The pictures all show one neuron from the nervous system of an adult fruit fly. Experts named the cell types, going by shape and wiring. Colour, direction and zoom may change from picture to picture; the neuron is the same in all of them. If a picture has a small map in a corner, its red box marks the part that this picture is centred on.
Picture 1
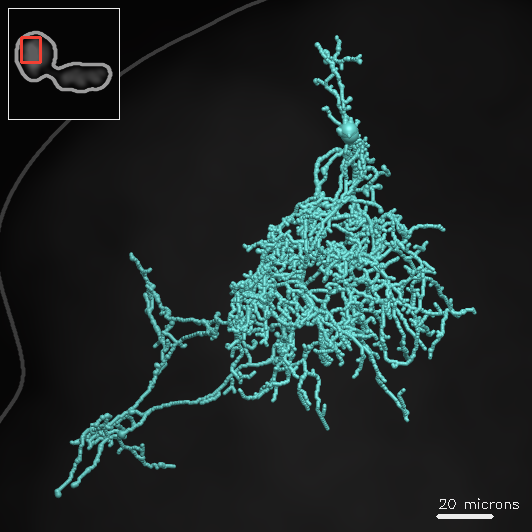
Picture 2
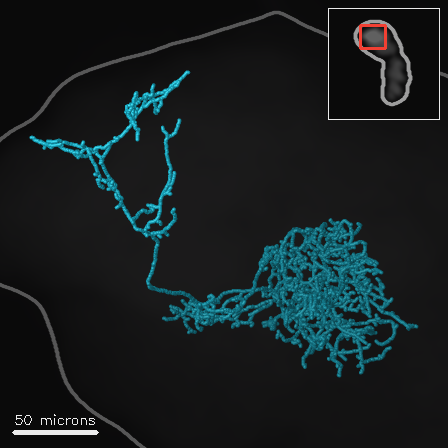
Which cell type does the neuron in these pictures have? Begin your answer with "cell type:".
cell type: AVLP439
